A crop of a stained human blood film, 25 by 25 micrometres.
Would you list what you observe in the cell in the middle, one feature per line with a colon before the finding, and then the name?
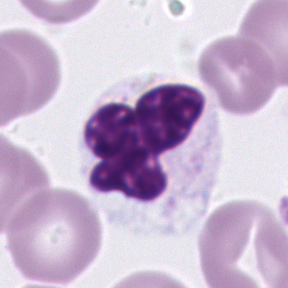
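Outline: roughly round and smooth
Nucleus: toward the upper left
Cytoplasm: more of it at the lower right
Nucleoli: none seen
Granules: fine, faint lilac, scattered through the cytoplasm
Name: segmented neutrophil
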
